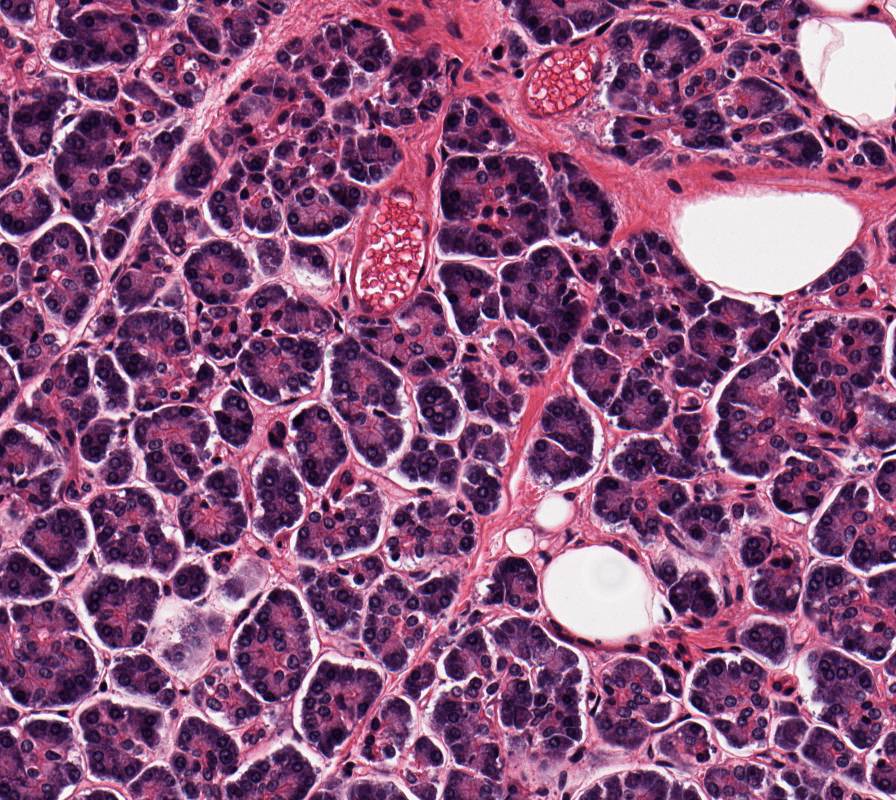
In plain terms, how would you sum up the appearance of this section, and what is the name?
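Looking closely, the acinar cells stain dark purple at their bases and grow pinker toward the centre of each acinus. Their nuclei are round and sit near the base. None of the acini seems to have a wide central lumen. In the lower left, a small group of paler-staining cells lies among the acini. So this is pancreas.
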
